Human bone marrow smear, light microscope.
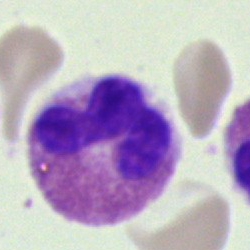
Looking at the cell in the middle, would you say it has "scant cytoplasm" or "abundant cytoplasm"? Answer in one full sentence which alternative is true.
In this cell, the cytoplasm is plentiful.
